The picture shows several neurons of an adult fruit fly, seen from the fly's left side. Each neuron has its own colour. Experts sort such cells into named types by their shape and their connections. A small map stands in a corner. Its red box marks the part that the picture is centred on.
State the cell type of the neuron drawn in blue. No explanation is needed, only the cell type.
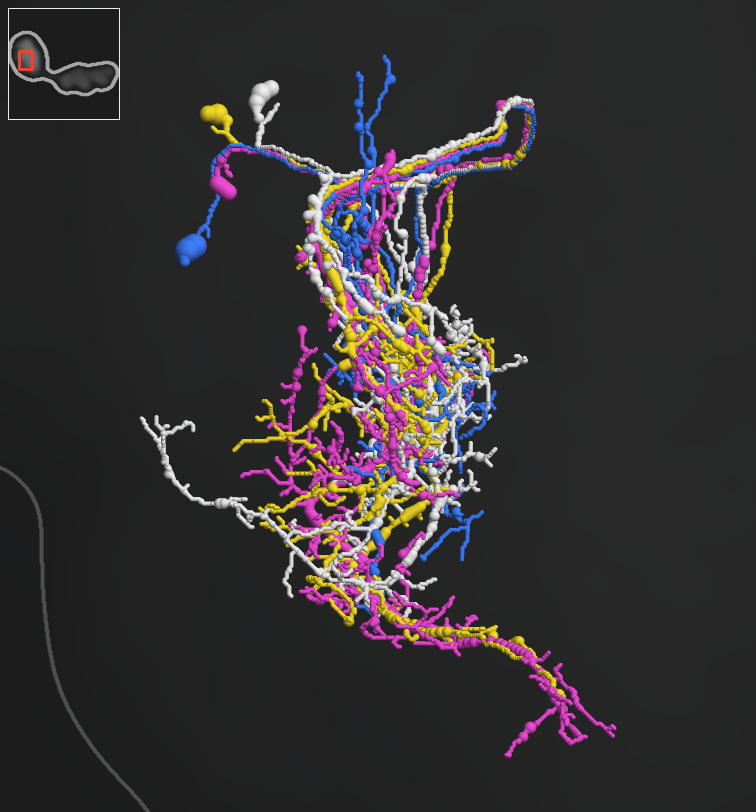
CB4173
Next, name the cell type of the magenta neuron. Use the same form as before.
CB3364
